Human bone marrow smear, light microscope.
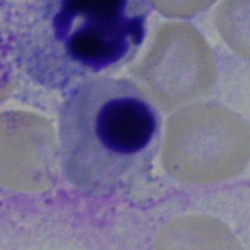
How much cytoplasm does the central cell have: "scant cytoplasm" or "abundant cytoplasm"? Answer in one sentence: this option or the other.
This cell has a broad area of cytoplasm.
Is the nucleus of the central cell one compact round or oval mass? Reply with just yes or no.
Yes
